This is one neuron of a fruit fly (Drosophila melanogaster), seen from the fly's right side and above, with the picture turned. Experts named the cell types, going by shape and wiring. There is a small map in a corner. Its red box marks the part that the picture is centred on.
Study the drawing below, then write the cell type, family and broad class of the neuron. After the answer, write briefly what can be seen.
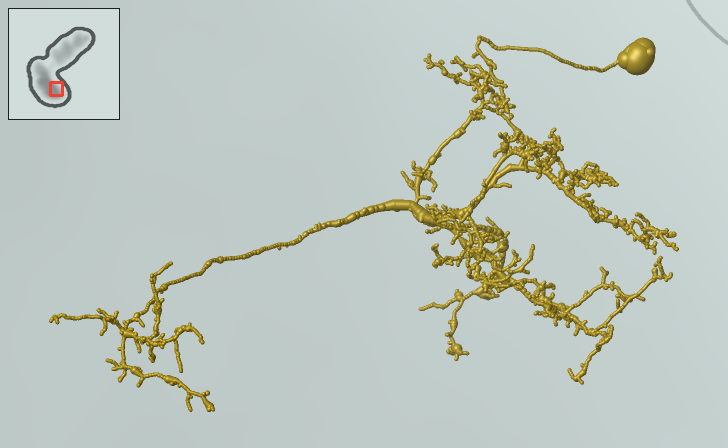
It is of cell type Y12. The family is Y. Its broad class is optic-lobe intrinsic neuron. Its cell body lies at the upper right of the picture. In this view it is wider than it is tall.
